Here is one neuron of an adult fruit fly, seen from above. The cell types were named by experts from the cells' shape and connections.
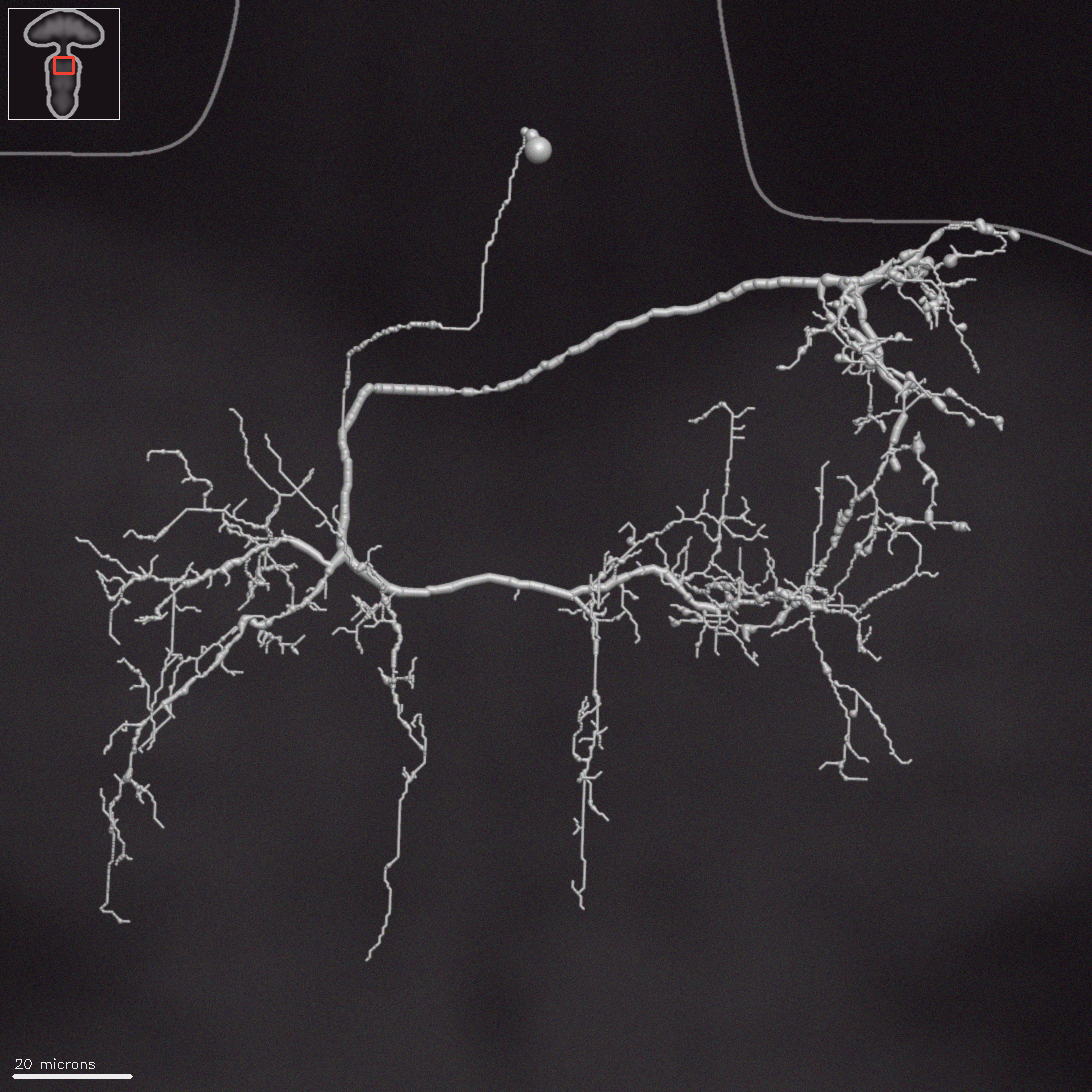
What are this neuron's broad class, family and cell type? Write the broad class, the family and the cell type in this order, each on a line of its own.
nerve-cord intrinsic neuron
hemilineage 01A
IN01A025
